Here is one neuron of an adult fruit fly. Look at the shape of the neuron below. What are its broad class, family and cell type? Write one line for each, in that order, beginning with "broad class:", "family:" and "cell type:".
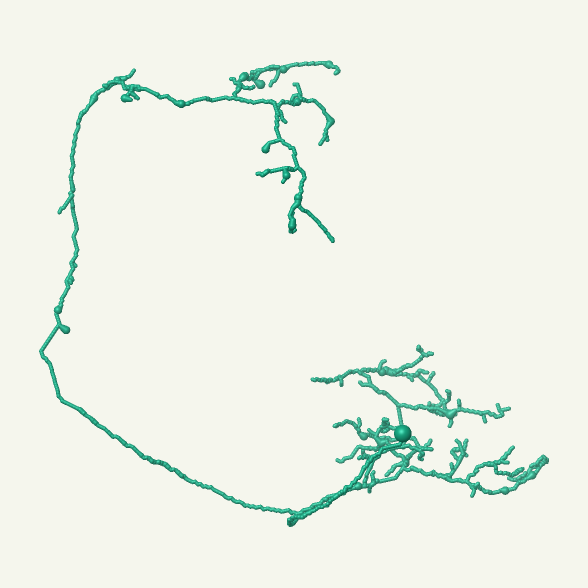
broad class: central-brain intrinsic neuron
family: hemilineage DL1_dorsal
cell type: LHPV5b2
